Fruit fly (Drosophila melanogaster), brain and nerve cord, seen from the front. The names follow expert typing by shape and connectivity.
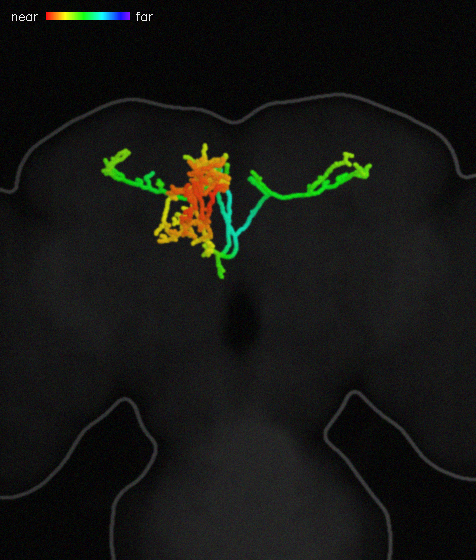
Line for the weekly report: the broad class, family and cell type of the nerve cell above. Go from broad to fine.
central-brain intrinsic neuron; hemilineage DM1_antero_dorsal; CRE081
